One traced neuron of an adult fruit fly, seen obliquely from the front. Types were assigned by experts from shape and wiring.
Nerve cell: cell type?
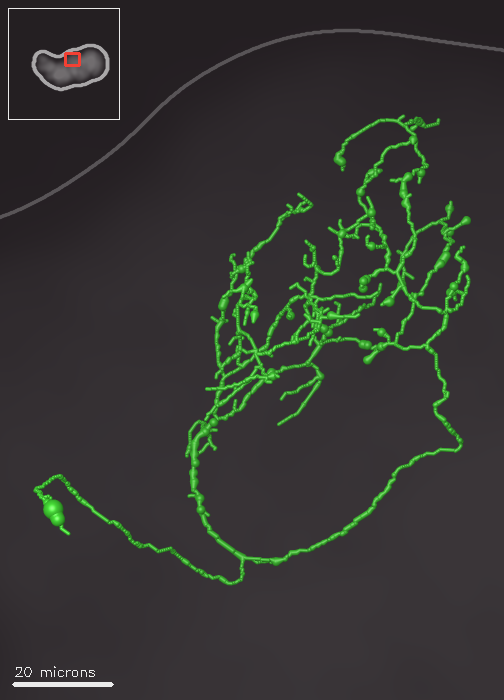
SLP044_d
